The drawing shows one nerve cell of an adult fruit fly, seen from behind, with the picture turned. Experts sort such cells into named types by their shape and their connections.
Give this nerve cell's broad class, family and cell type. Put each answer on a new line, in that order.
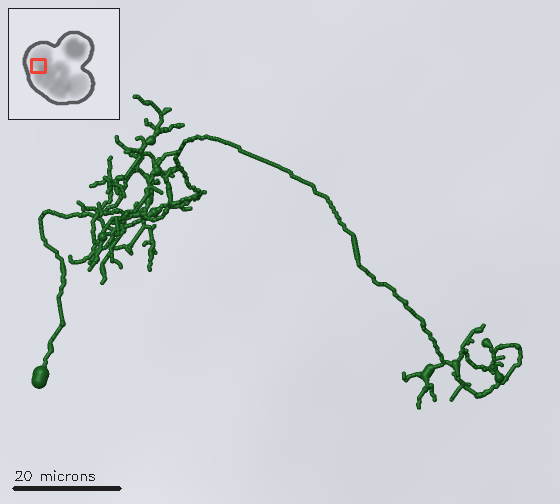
optic-lobe intrinsic neuron
Tm
Tm40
